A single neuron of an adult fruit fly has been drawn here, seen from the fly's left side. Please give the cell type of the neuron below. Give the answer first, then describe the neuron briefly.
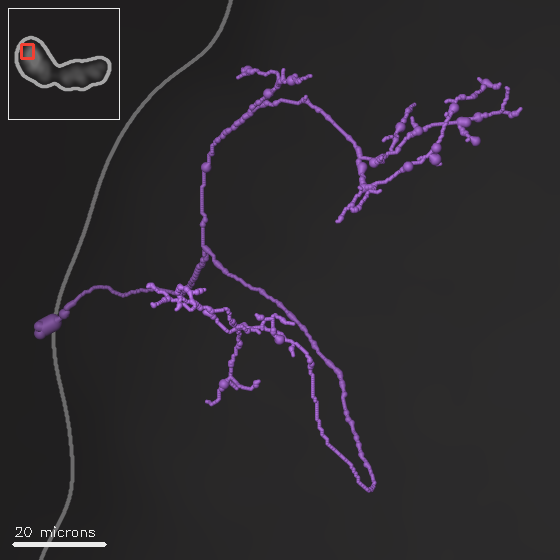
The cell type is SIP003_b. This is a central-brain intrinsic neuron. Its cell body lies on the left of the picture. From left to right in the picture it spans about 110 microns.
